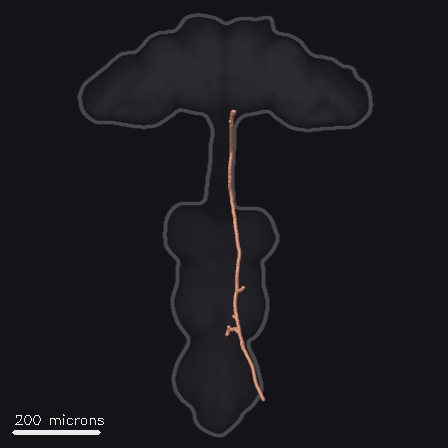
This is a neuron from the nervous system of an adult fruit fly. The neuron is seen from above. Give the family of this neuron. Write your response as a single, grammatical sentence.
The family classification of the neuron is class mechanosensory proprioceptive.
